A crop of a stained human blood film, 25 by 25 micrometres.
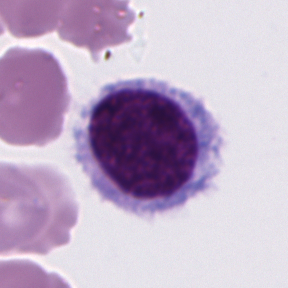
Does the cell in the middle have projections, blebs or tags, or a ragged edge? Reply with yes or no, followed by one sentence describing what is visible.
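Yes. The outer edge of the cytoplasm is fuzzy and ragged, with many fine short projections all around.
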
